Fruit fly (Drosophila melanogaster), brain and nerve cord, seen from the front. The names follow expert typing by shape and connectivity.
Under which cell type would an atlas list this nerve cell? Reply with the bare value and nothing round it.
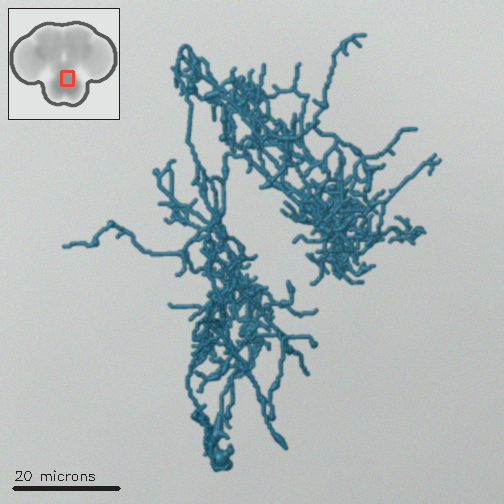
INXXX300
